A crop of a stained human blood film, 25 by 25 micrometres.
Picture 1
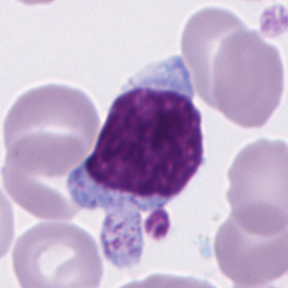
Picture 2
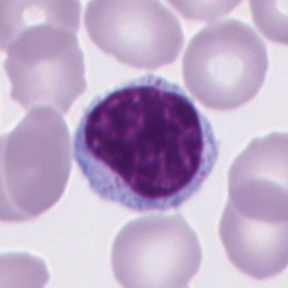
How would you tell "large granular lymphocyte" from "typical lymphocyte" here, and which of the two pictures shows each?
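Large granular lymphocyte in picture 1; typical lymphocyte in picture 2. The large granular lymphocyte carries small purple granules in a tongue-shaped extension of cytoplasm reaching down from its lower left. The typical lymphocyte holds no coarse granules.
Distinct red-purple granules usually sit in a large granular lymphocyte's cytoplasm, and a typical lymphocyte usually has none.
In the large granular lymphocyte, pale blue-grey cytoplasm lies mainly above and to the lower left of the nucleus. In the typical lymphocyte, pale blue cytoplasm forms a rim broadest at the lower left.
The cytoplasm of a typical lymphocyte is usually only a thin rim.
Both nuclei measure about 10 micrometres across. The large granular lymphocyte's is a single rounded mass without lobes, filling most of the cell. The typical lymphocyte's is round and fills about 70% of a cell about 12 micrometres across, with dark clumped chromatin, lighter patches between the clumps, and no visible nucleolus.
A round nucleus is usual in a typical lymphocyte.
The typical lymphocyte's outer edge is finely ragged, not smooth.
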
